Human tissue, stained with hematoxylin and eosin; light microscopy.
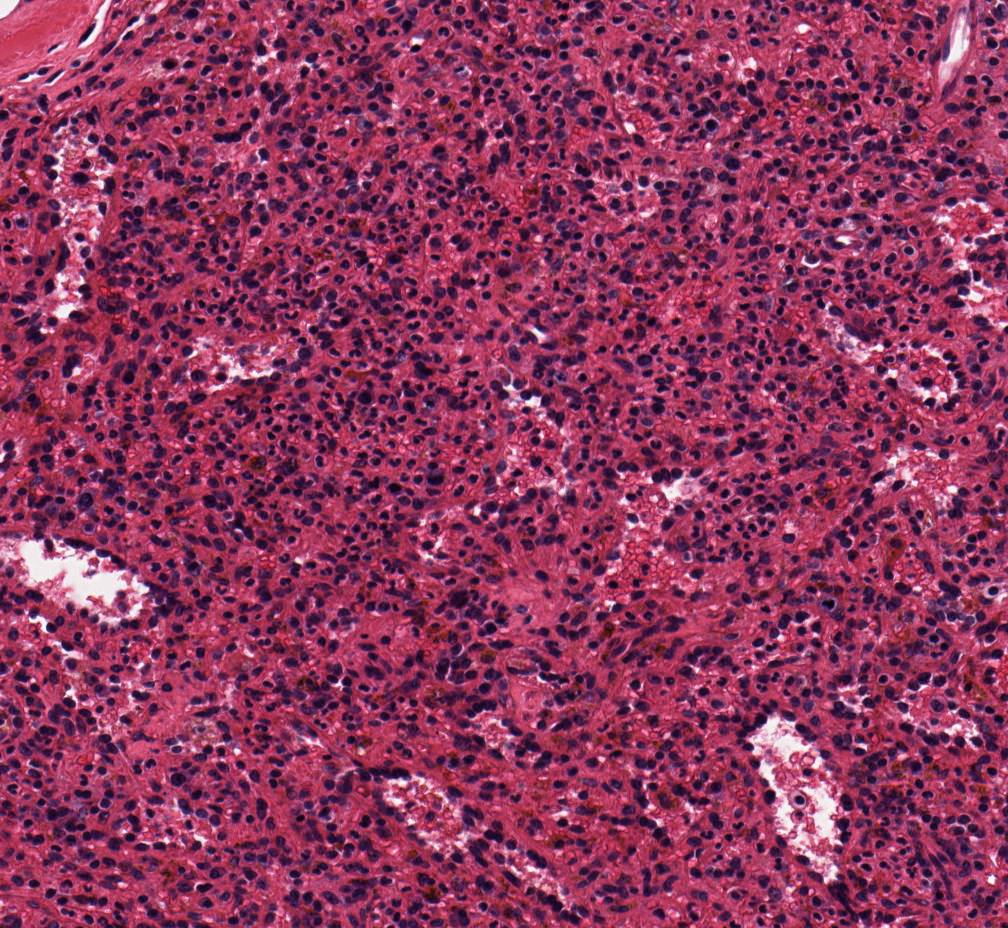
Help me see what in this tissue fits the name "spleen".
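Spleen, then, and the blood-filled spaces sit well with it.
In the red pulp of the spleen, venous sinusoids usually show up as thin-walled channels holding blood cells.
Here the blood-filled spaces are elongated, slit-like or branching channels scattered through the whole field rather than round lumina, which fits that picture. Beyond that, you'll see fine brown granular pigment scattered among the cells across the field, a band of dense pink fibrous tissue crossing the top left corner, and no fat cells anywhere.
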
